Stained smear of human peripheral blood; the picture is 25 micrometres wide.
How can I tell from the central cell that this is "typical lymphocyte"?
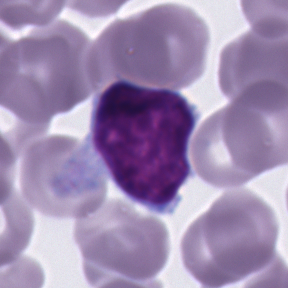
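Going with the name: the chromatin is dense and dark purple.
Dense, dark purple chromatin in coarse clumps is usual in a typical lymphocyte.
It also has a few paler patches. The nucleus is a single unlobed mass with an angular, irregular outline. The thin rim of cytoplasm is pale blue. Against it: the nucleus alone is about 11 by 9 micrometres.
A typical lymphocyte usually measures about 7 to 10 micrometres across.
Finally, the cell edge shows small irregular bumps along its right and lower sides.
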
